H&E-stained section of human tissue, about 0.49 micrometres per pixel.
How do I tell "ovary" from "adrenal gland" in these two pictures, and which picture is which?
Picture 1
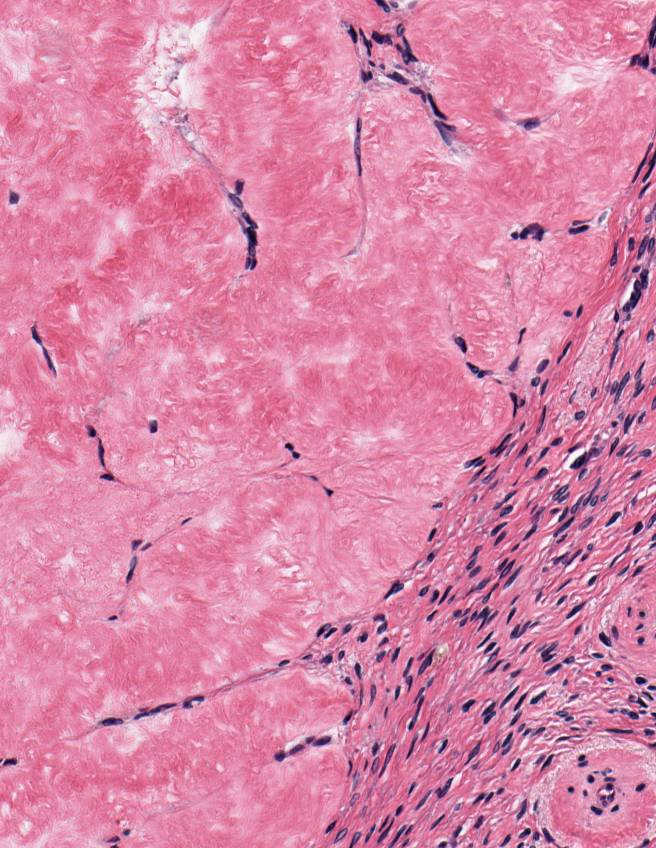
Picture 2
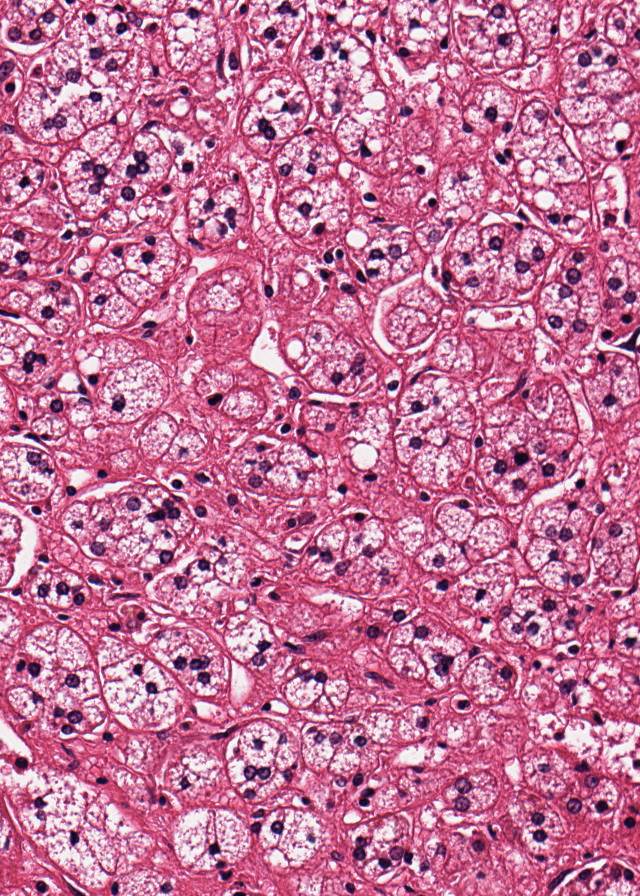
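Here the ovary is picture 1 and the adrenal gland picture 2. In picture 1, a large, nearly acellular eosinophilic area fills the left and upper part, with a cellular band along the lower right. That band is made of closely packed spindle cells with elongated nuclei, running diagonally from upper right toward lower left. Picture 2 is quite different: its cells lie throughout in small rounded nests, each outlined by a thin pink septum. Their pale cytoplasm is abundant and full of fine clear vacuoles, which gives a foamy look, and their small, round, dark nuclei sit near the cell centre.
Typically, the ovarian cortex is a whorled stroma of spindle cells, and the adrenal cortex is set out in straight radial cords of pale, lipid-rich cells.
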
